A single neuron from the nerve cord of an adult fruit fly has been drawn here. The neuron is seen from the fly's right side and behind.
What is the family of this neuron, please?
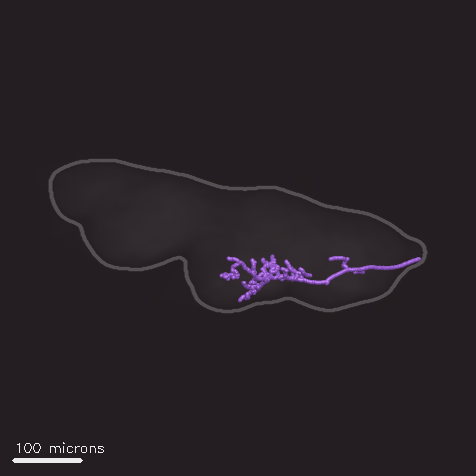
DNde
